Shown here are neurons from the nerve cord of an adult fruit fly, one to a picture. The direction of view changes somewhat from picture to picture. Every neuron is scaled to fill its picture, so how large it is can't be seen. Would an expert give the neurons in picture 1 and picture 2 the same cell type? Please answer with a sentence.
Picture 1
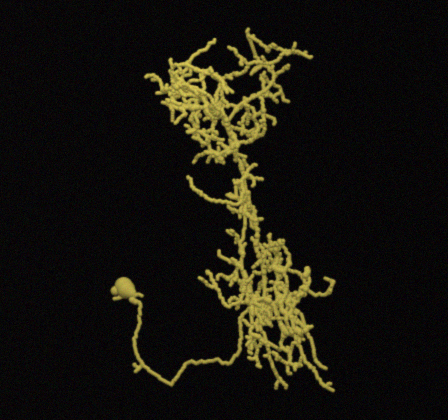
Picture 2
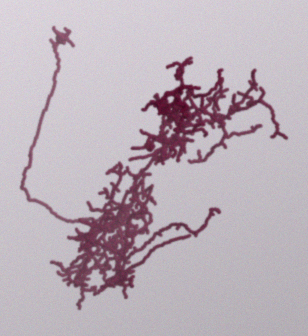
They are of the same cell type.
